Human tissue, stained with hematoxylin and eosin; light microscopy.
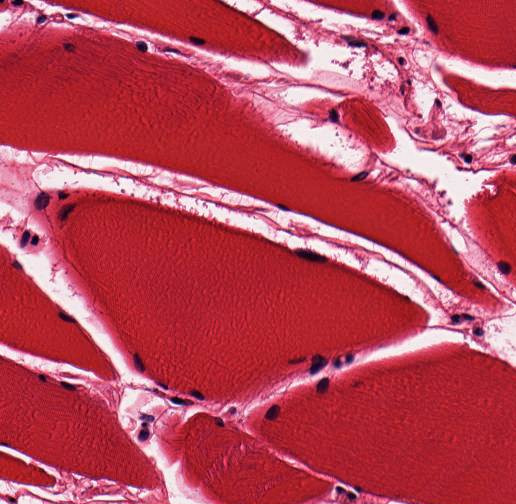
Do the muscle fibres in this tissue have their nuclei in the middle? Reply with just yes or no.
No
